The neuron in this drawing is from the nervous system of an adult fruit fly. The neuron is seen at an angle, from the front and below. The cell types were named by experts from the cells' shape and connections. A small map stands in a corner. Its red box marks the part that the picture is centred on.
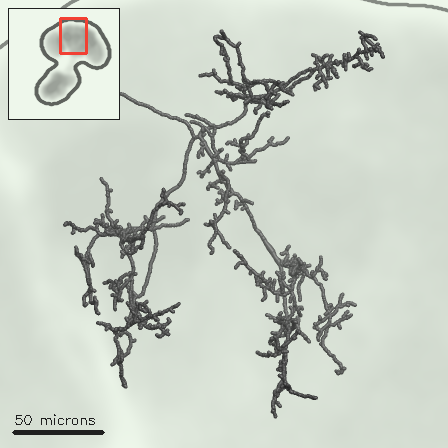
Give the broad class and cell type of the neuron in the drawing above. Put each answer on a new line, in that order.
central-brain intrinsic neuron
PLP246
